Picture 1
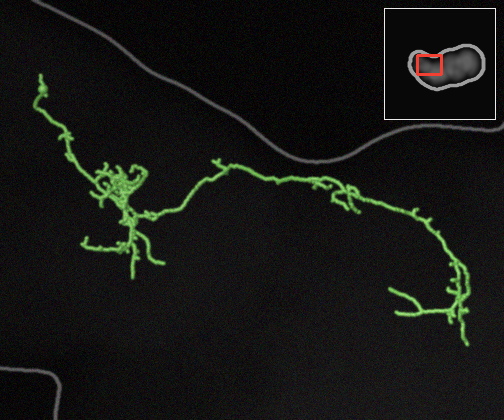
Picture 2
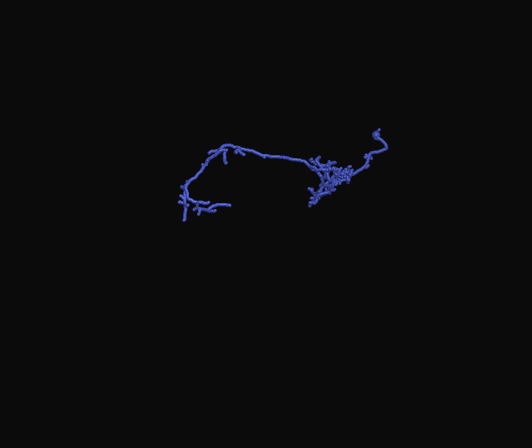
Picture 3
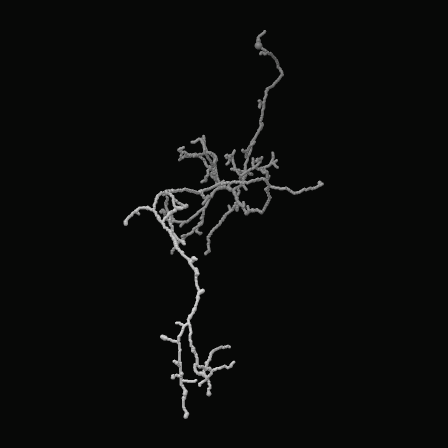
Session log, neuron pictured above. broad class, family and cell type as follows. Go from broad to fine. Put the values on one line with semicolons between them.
nerve-cord intrinsic neuron; hemilineage 18B; IN18B052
